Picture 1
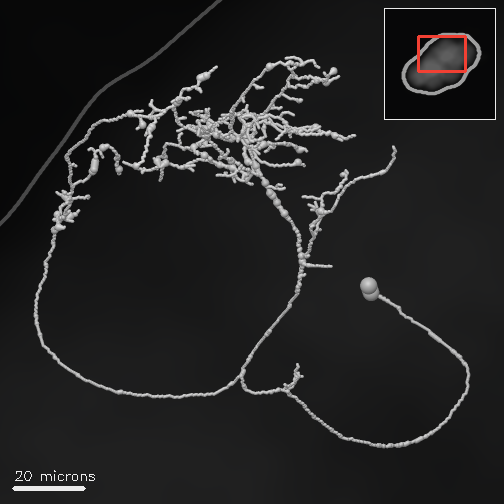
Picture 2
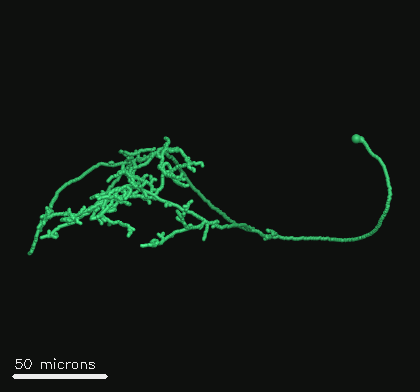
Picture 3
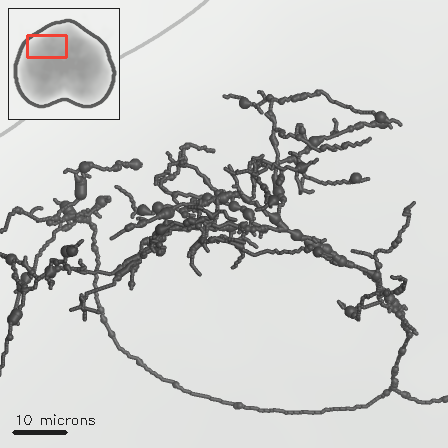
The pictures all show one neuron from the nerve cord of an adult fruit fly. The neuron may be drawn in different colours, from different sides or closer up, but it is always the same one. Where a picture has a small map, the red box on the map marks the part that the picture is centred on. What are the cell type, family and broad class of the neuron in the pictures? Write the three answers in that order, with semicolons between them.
IN19B090; hemilineage 19B; nerve-cord intrinsic neuron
